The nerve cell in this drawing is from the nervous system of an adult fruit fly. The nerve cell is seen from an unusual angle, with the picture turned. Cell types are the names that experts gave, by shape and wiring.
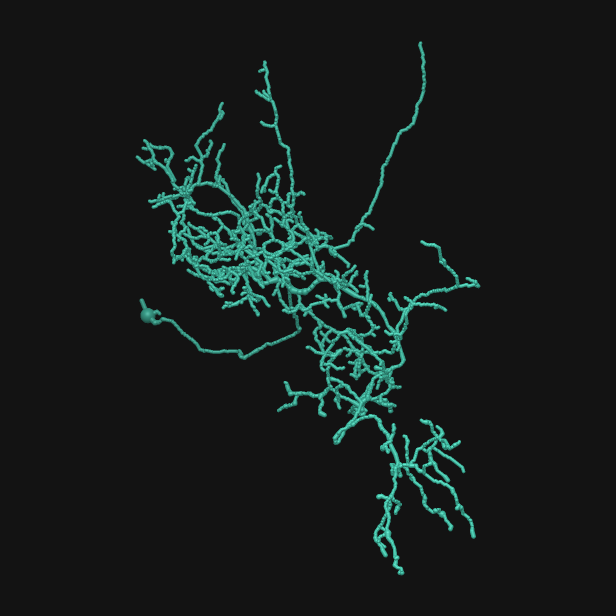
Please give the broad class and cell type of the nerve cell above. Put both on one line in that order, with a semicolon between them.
central-brain intrinsic neuron; CL316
